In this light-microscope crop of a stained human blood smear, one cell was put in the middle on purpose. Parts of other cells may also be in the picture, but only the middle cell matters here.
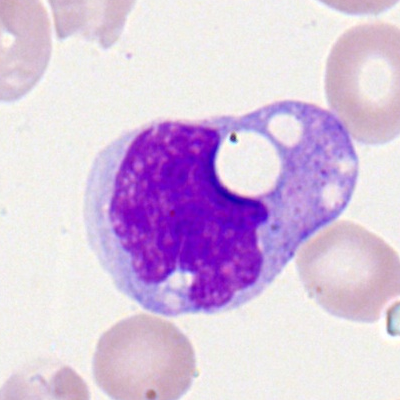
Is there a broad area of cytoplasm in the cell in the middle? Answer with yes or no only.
Yes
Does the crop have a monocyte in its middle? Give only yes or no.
yes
